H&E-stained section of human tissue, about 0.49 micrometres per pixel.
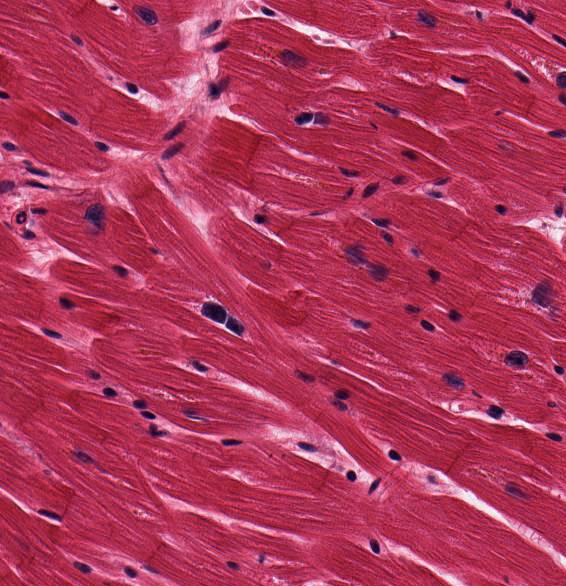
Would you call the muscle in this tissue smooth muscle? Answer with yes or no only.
No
